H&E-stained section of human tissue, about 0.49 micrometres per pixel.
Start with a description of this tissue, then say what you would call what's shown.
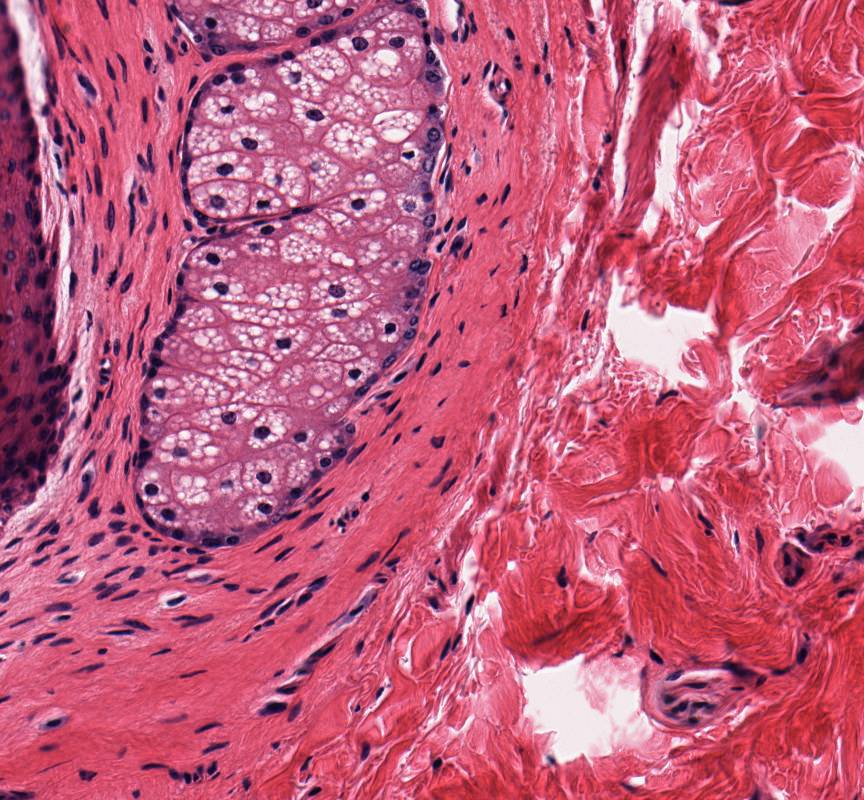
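One sebaceous gland lobule occupies the upper left-centre. Its cells have pale, finely bubbly cytoplasm and one round central nucleus each. Around the outer edge runs a rim of small cells with dark, flattened nuclei. Dense fibrous tissue with many elongated nuclei wraps the lobule, fibres parallel to its border. This is skin of the suprapubic region.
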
